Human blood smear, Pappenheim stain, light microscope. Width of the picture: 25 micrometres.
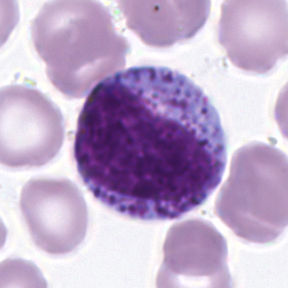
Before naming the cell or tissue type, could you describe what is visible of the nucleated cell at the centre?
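Here the outline is round and smooth, and the nucleus, I note, is a single unlobed mass. Its chromatin is deep purple and coarsely clumped. Some dark granules also lie over the edge of the nucleus. So the cell is a myelocyte.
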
